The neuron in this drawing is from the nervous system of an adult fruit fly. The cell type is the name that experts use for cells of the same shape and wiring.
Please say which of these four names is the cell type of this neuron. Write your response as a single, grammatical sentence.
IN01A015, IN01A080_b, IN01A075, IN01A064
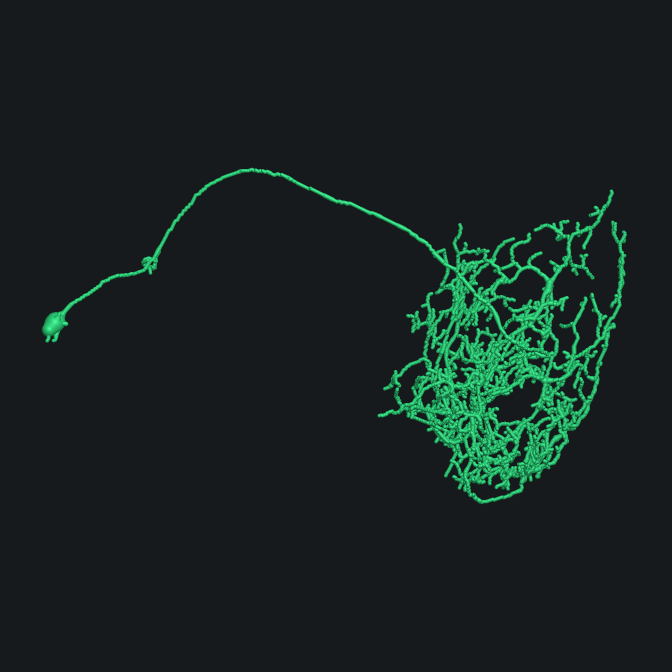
The cell type to which this neuron belongs is IN01A015.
